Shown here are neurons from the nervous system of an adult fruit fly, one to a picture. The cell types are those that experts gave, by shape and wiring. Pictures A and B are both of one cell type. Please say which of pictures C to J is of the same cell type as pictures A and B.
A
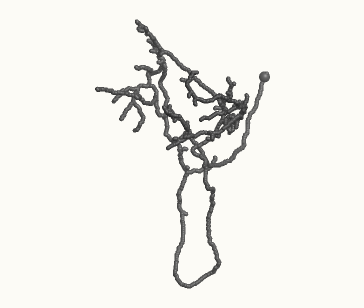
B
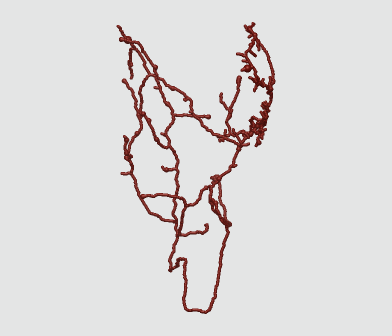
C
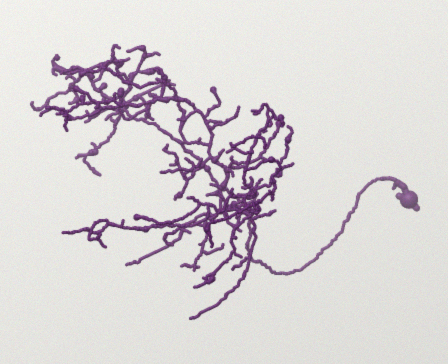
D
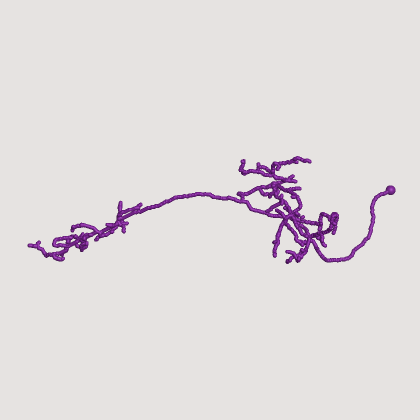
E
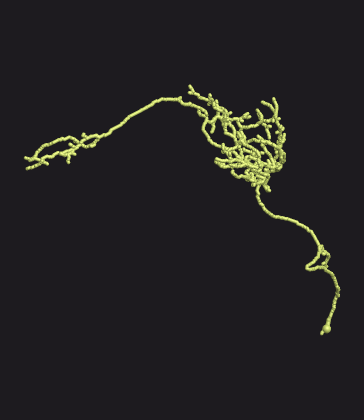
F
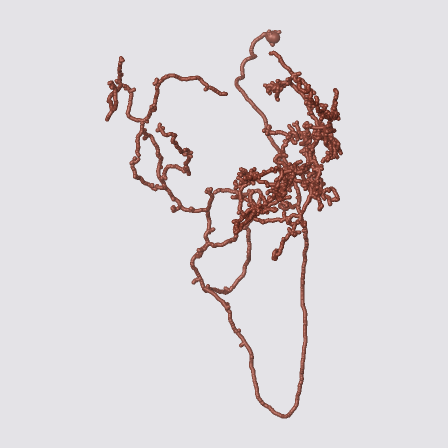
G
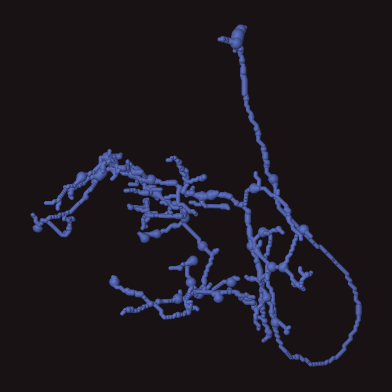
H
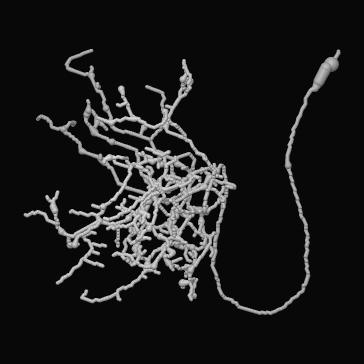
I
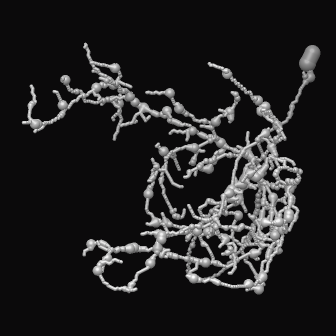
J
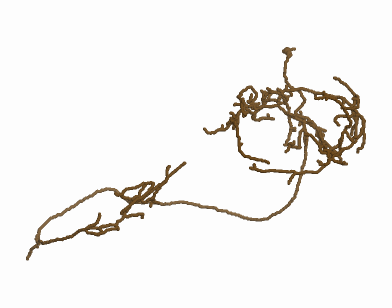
F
